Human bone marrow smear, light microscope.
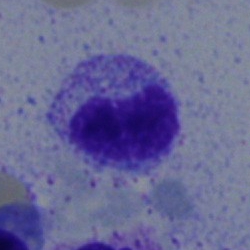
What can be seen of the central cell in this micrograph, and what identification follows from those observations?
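Position first: the nucleus sits off-centre, in the lower right part of the cell. Shape: bean-like, with a shallow indentation on its upper side. Chromatin: dark purple and dense. Cytoplasm: fine purple granules scattered throughout. Name: myelocyte.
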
